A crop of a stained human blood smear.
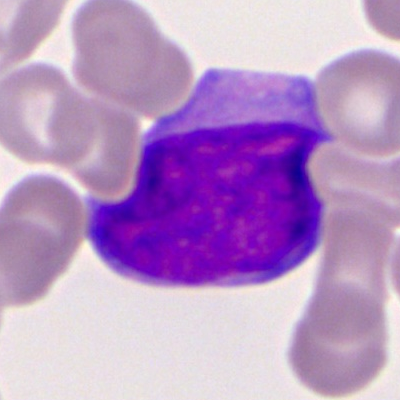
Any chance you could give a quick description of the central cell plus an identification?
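Most of the cell is taken up by a single unlobed nucleus, which leaves only a small share of cytoplasm. That cytoplasm is a pale lilac-blue and lies mostly as a band above the nucleus. The central cell is a myeloblast.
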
